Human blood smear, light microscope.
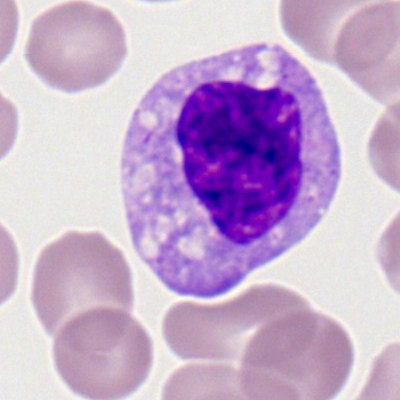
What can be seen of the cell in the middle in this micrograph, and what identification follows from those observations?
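Dark purple chromatin with a patchy, mottled texture marks the cell in the middle, whose outline is irregular rather than perfectly round. Many small clear vacuoles lie scattered through the cytoplasm, which is also sprinkled with fine pinkish-purple granules. It is a monocyte.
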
